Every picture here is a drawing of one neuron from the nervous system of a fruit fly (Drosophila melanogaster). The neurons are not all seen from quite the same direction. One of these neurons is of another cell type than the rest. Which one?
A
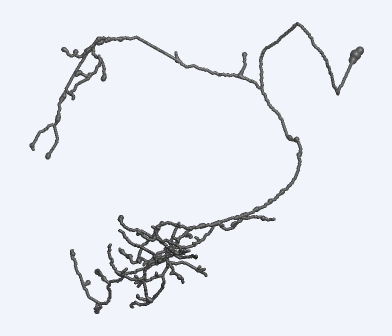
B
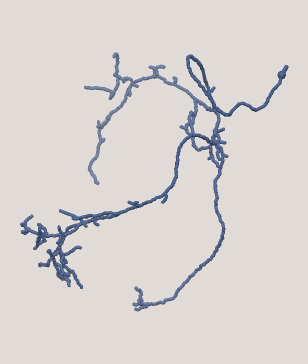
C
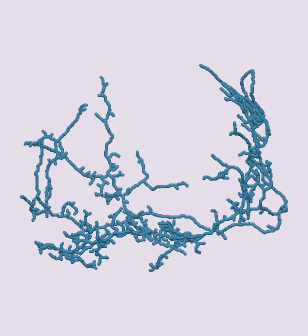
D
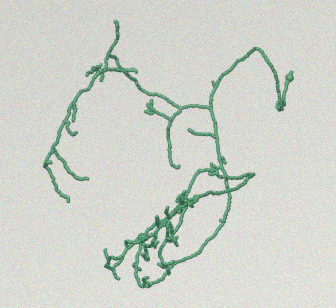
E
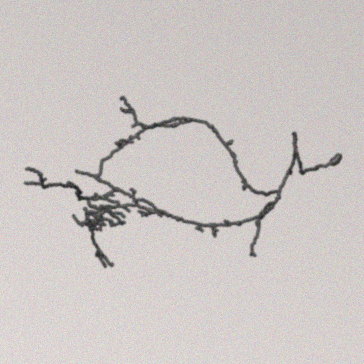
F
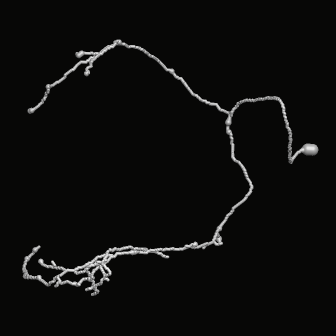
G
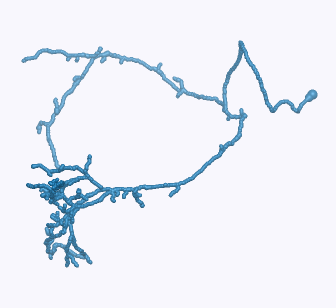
Picture C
